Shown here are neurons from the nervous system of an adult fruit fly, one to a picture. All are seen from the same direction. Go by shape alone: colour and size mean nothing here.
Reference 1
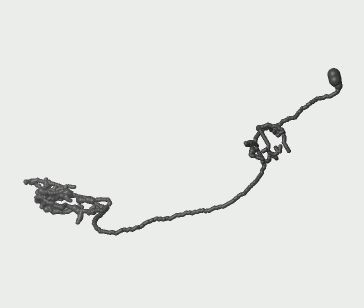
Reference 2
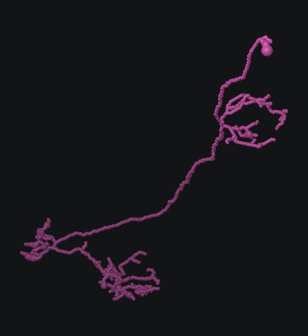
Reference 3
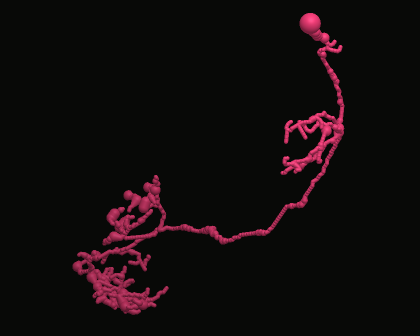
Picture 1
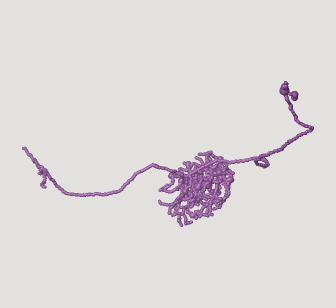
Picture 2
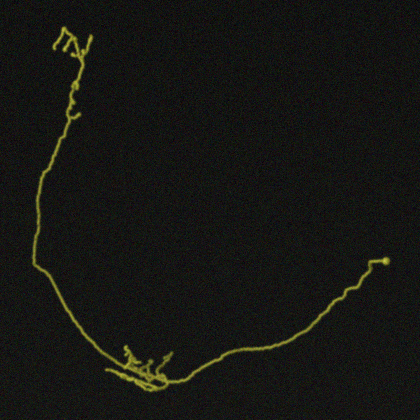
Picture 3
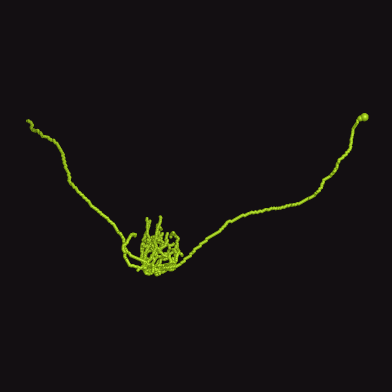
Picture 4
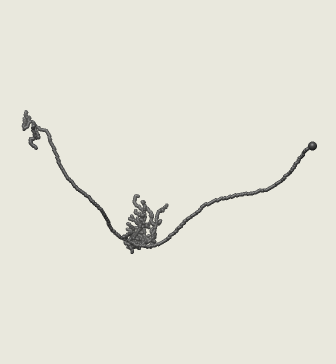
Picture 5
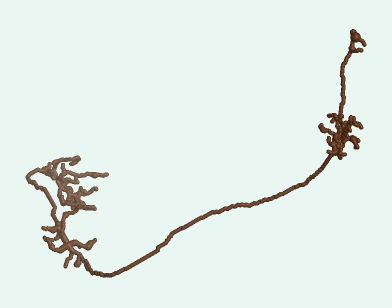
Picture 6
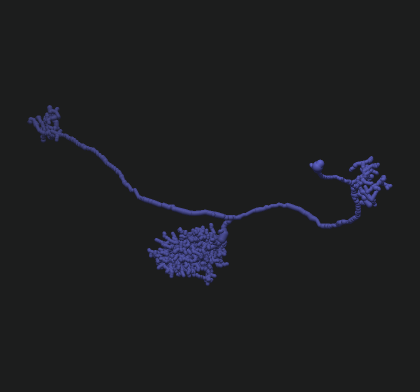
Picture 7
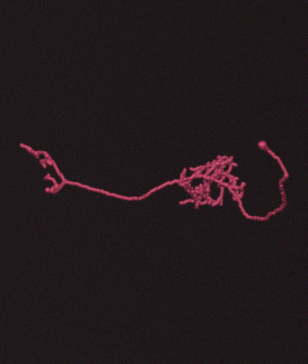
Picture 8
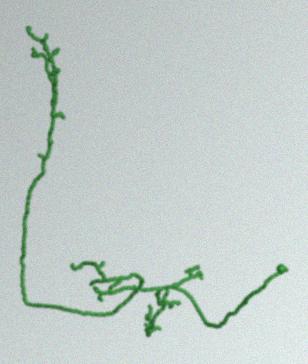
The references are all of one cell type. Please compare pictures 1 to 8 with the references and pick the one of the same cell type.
5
